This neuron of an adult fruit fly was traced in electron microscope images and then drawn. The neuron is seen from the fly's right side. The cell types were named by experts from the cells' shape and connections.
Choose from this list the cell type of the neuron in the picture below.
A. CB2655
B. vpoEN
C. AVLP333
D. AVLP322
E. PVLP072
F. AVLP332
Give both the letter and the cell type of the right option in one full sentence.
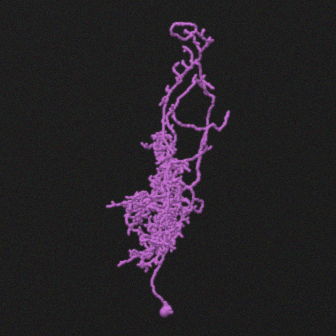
Among the options, B names the cell type of the neuron, namely vpoEN.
